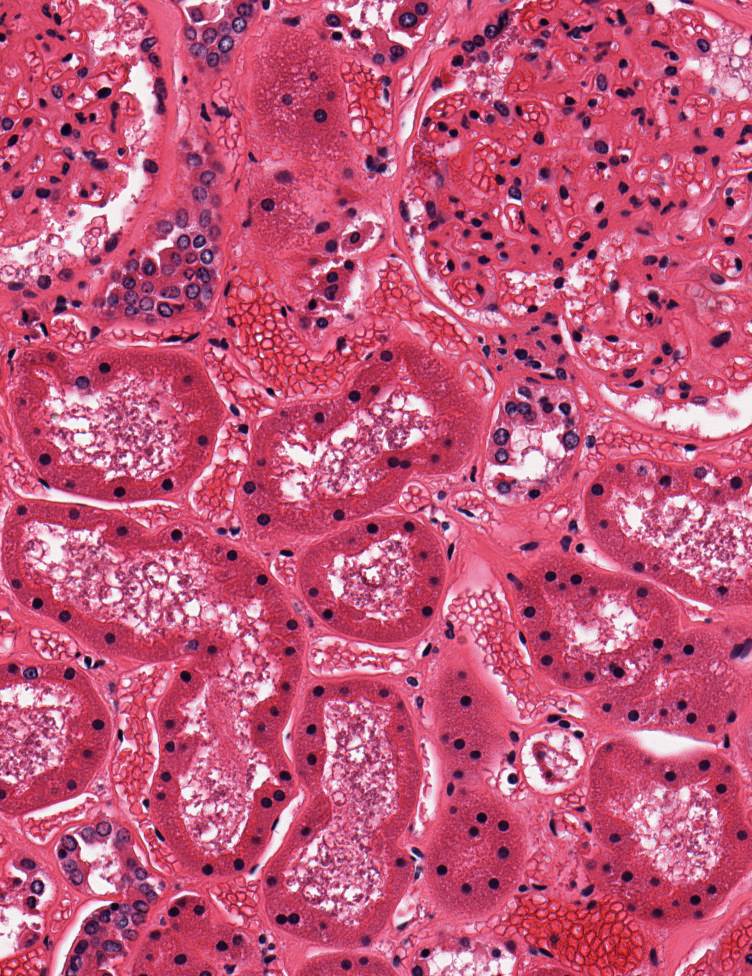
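Renal cortex: mostly closely packed tubules in cross and oblique section, with a large glomerulus at upper right. Cells lining most tubules have a thick band of bright pink, finely granular cytoplasm and round, dark nuclei in one evenly spaced row. Small tubules with crowded, darker nuclei and scant cytoplasm lie at the upper left edge.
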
